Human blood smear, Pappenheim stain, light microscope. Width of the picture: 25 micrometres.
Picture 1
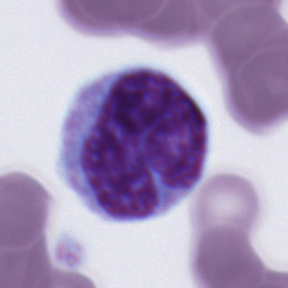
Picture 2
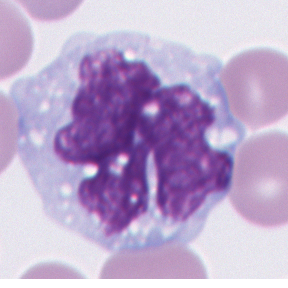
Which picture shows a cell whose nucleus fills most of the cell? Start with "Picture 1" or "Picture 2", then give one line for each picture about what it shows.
Picture 1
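What picture 1 shows: The nucleus fills most of the cell and sits toward the right, leaving a crescent of cytoplasm on the left.
What picture 2 shows: The cytoplasm is abundant and pale greyish-blue.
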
